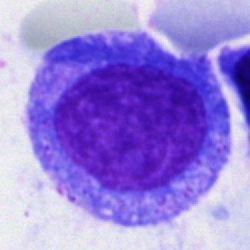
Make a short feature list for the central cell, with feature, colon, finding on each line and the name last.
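Outline: round and smooth
Cytoplasm extent: a moderate rim around the whole nucleus
Cytoplasm colour: blue
Chromatin: finely granular, not coarsely clumped
Name: blast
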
